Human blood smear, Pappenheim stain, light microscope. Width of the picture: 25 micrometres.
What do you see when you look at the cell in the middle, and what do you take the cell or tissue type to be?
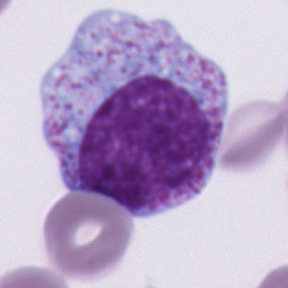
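A wavy, scalloped border, rather than a smooth one, surrounds this cell. The nucleus sits off-centre toward the lower right. Abundant pale blue cytoplasm holds many small reddish granules scattered throughout. The cell is a promyelocyte.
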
